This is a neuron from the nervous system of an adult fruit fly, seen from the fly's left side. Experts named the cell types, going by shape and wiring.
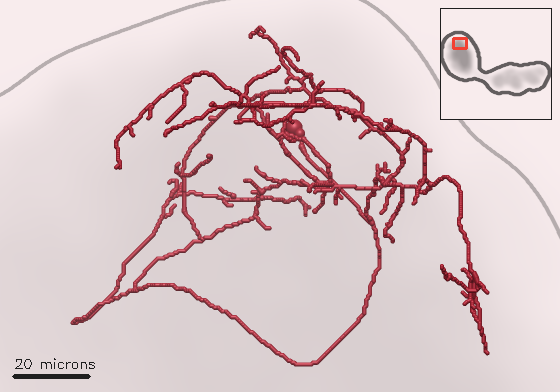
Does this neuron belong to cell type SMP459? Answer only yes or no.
no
